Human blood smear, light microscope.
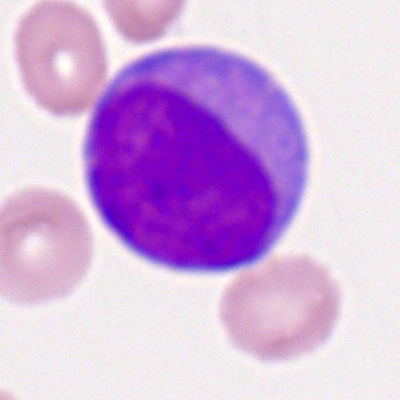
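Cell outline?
Round, smooth.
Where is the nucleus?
Toward the lower left, filling most of the cell; crescent of cytoplasm left at upper right.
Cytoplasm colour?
Pale blue-lavender.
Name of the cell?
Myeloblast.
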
